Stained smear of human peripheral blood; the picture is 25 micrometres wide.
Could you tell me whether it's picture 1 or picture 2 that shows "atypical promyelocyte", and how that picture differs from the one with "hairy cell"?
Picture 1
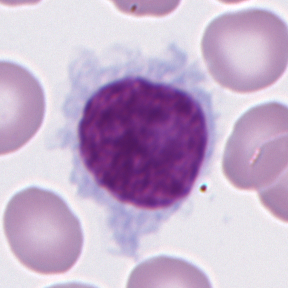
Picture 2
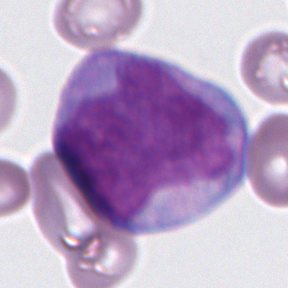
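Picture 1 shows a hairy cell; picture 2 shows an atypical promyelocyte. In the hairy cell the chromatin has a mottled texture of darker and lighter patches, and no distinct nucleolus is seen. Its cytoplasm is a pale greyish blue and forms a band that is wider on the left of the nucleus than on the right. In the atypical promyelocyte, by contrast, the nucleus fills most of the cell and reaches the cell margin along the left side. The outline of the atypical promyelocyte is smooth and roughly rounded, with no blebs or projections. Red cells lie around the hairy cell without touching it, whereas they touch the edge of the atypical promyelocyte at the top, right and lower left. Neither cell shows visible granules in its cytoplasm.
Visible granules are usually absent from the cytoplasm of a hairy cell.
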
